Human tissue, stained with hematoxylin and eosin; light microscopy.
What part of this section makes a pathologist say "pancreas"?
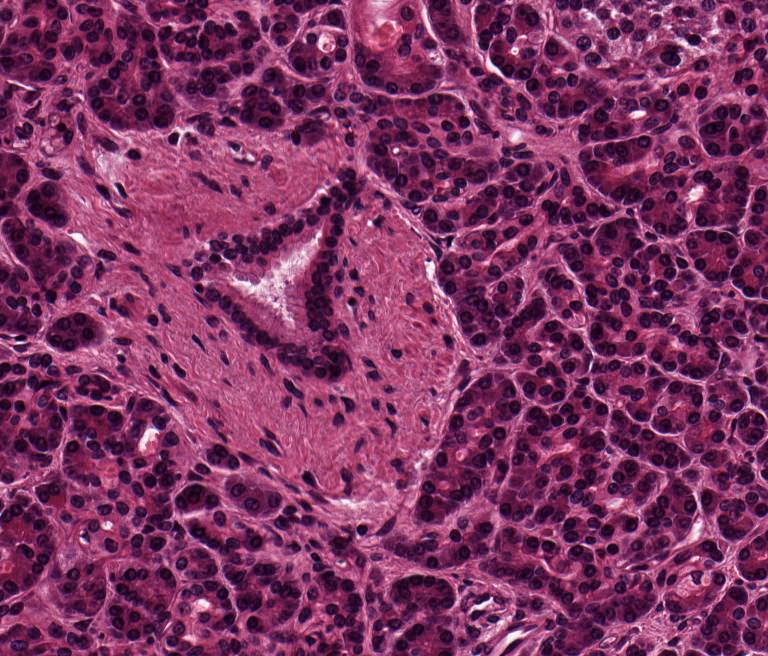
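Pancreas: most of the field is closely packed small rounded acini.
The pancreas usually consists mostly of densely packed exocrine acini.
Centre-left, a single pale pink island of stroma. Stroma around the duct: pink, fibrillary, scattered spindle-shaped nuclei. Acini separated from each other by thin, pale fibrous strands. No fat cells anywhere in the field.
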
